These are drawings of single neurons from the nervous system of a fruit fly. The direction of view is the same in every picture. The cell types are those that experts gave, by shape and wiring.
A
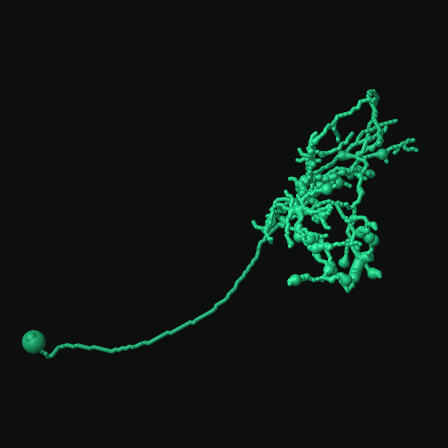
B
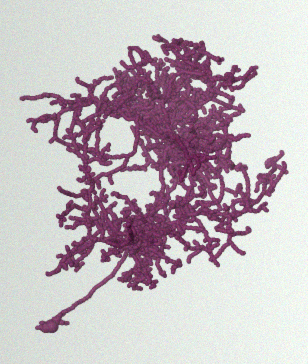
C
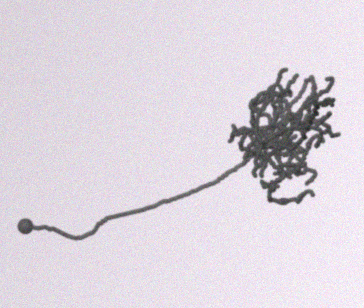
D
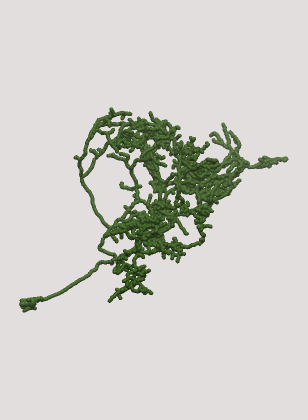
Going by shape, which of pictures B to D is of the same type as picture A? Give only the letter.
C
